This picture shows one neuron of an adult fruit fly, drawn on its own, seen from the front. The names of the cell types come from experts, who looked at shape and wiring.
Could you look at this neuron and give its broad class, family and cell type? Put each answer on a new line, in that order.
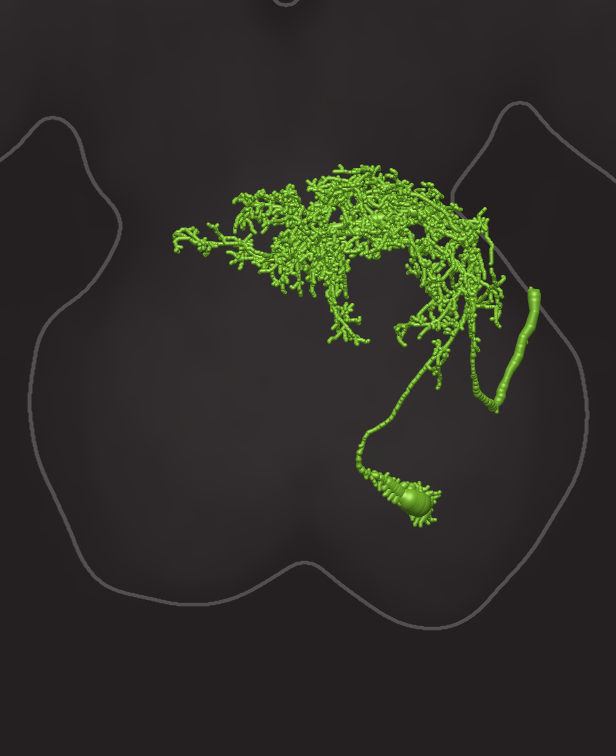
motor neuron of the nerve cord
hemilineage 06A
ps1 MN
